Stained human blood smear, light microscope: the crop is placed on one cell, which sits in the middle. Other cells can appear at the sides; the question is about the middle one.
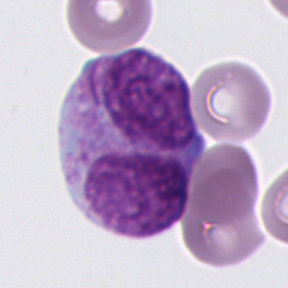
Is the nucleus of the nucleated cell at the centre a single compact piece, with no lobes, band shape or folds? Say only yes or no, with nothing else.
No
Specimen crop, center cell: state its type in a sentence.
The cell in the exact centre of the crop is an atypical promyelocyte.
